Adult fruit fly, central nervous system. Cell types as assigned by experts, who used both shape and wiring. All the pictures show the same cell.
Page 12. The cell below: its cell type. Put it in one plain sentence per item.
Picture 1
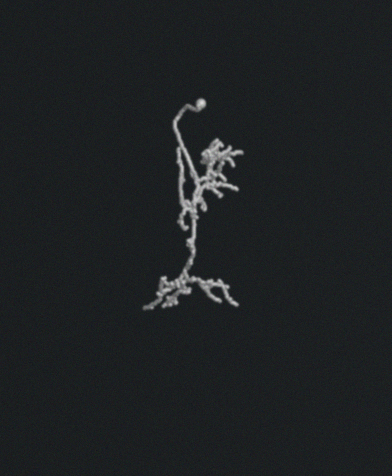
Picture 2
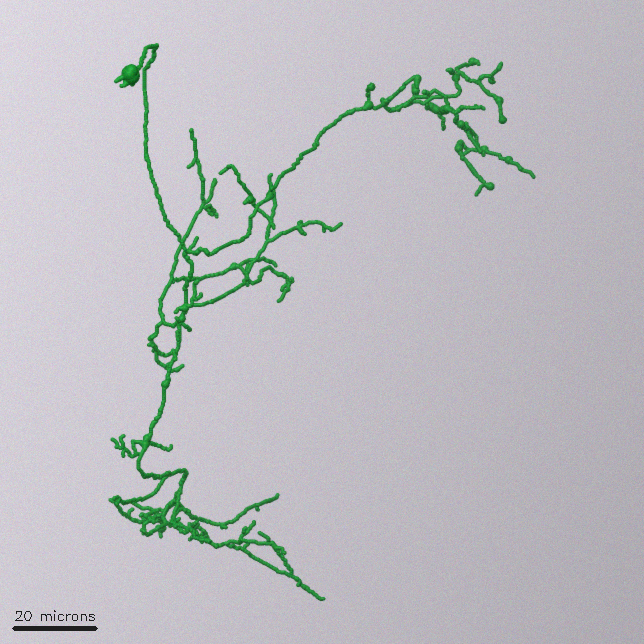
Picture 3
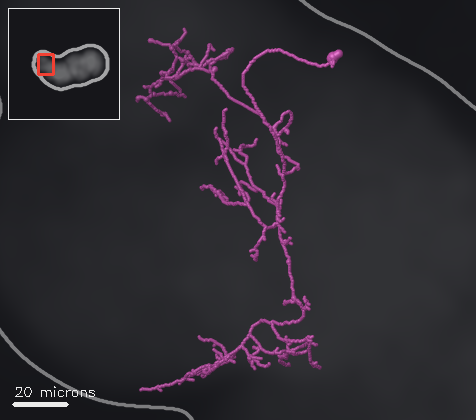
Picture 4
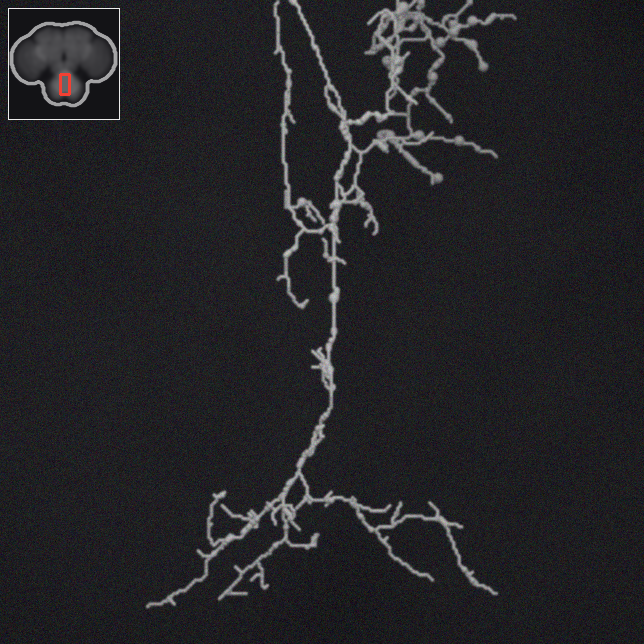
The cell type is IN23B076.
